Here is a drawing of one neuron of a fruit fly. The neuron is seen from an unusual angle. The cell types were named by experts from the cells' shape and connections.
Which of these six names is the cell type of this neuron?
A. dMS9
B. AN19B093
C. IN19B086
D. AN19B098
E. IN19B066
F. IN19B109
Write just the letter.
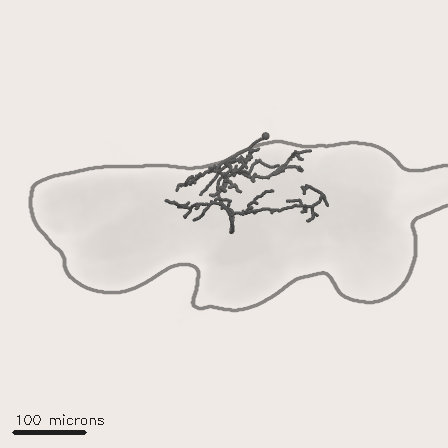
E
